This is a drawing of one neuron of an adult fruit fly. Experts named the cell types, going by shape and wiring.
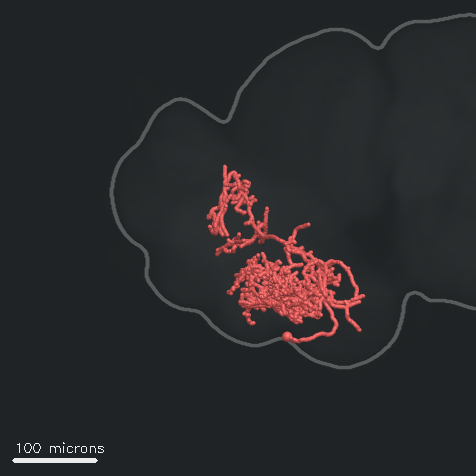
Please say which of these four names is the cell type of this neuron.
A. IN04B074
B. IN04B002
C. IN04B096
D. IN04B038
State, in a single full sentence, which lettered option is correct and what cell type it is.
Among the listed cell types, IN04B002 in option B is that of the neuron.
